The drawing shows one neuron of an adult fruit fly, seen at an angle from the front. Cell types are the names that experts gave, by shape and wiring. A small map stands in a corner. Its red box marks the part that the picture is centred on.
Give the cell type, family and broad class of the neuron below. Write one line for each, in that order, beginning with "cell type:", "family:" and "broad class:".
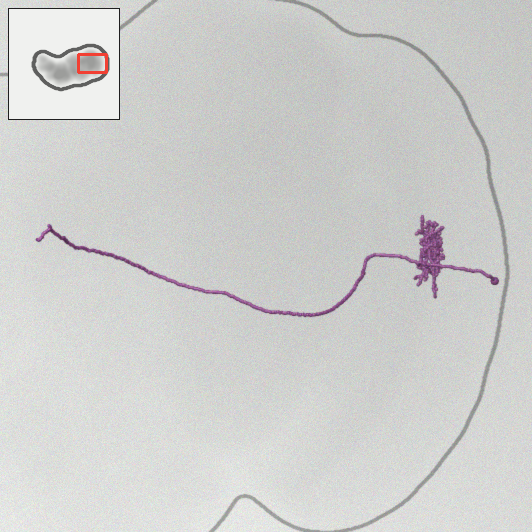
cell type: MeVP6
family: MeVP
broad class: visual projection neuron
